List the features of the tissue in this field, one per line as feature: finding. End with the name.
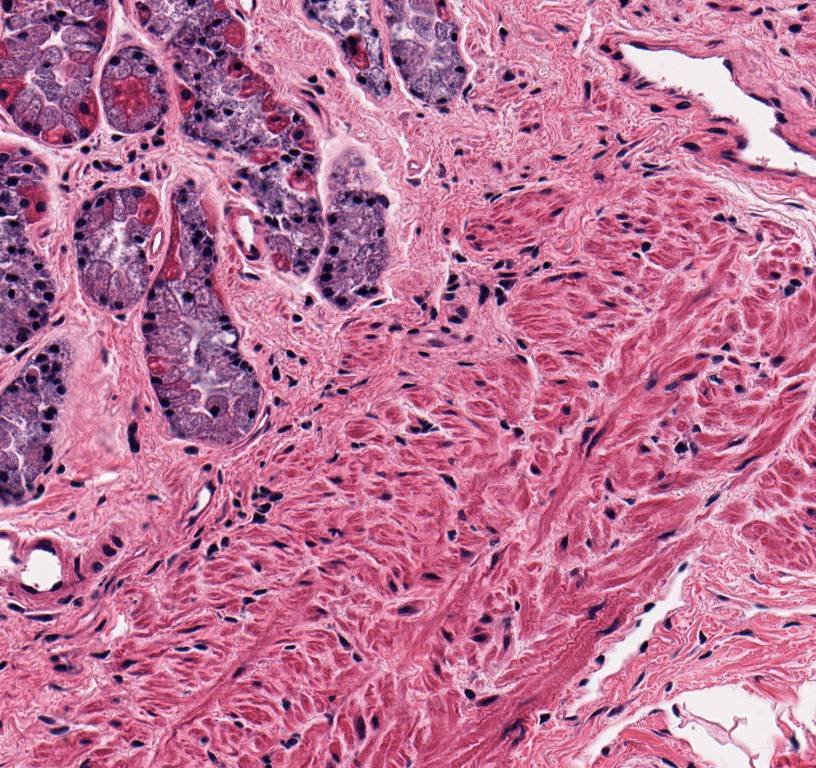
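Glands: rounded clusters of cells with granular, dark purple cytoplasm
Other cells: scattered among them, cells with bright red cytoplasm
Muscle: smooth muscle, spindle-shaped cells with elongated nuclei
Fat: none in the field
Tissue: stomach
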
